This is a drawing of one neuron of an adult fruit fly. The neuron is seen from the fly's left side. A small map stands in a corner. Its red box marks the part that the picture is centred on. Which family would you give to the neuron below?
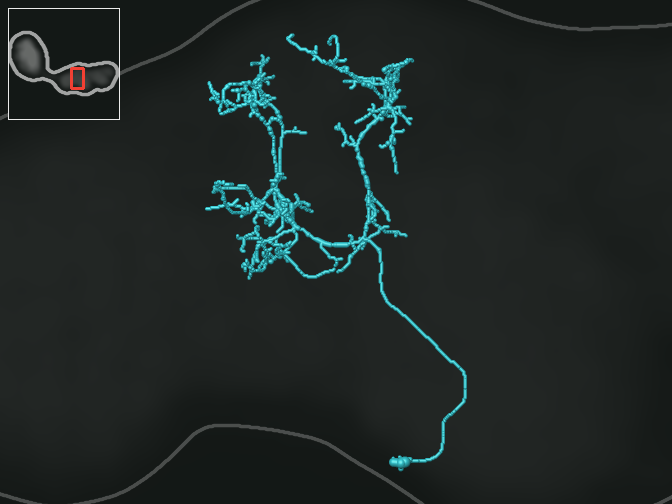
hemilineage 00A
